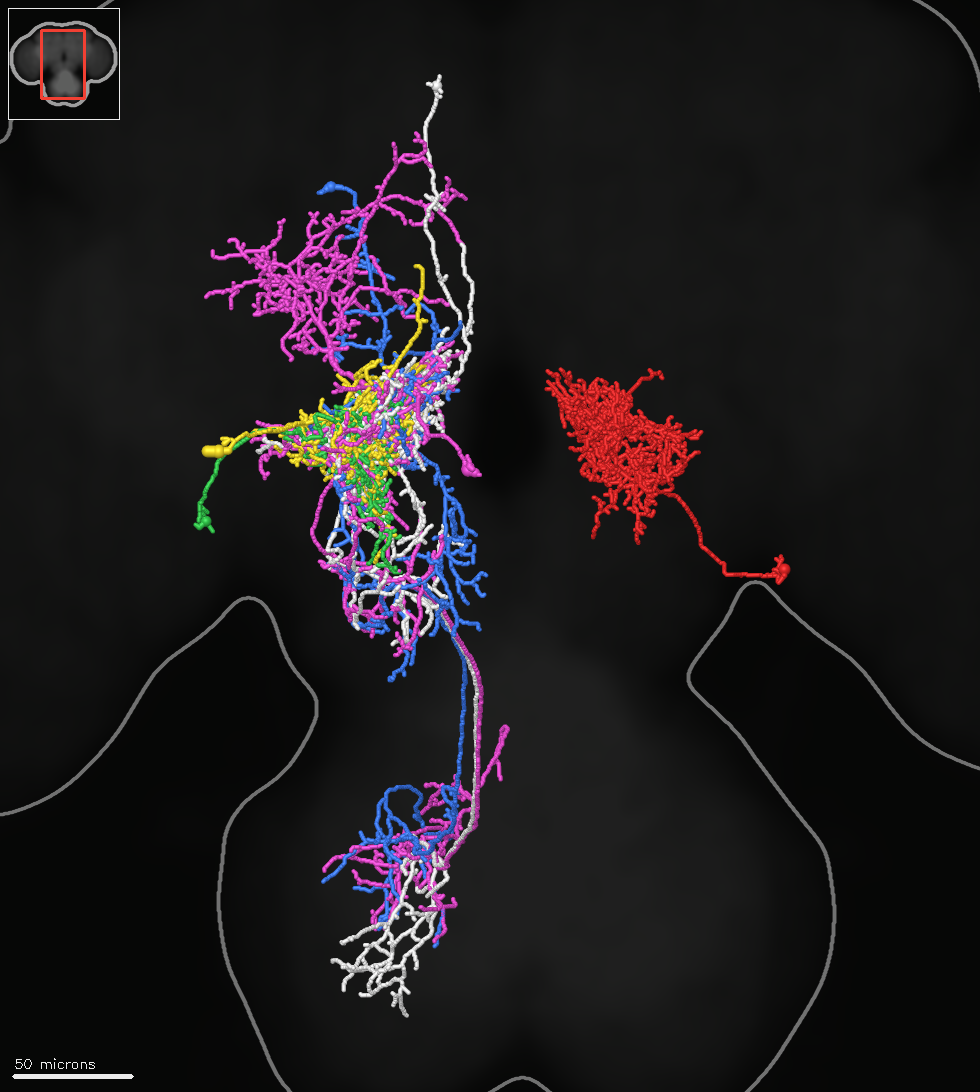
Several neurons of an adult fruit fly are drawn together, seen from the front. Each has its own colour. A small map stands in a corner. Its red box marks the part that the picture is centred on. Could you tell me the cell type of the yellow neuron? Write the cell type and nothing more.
SAD036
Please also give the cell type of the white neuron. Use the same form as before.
DNp56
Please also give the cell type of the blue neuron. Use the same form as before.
DNpe003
